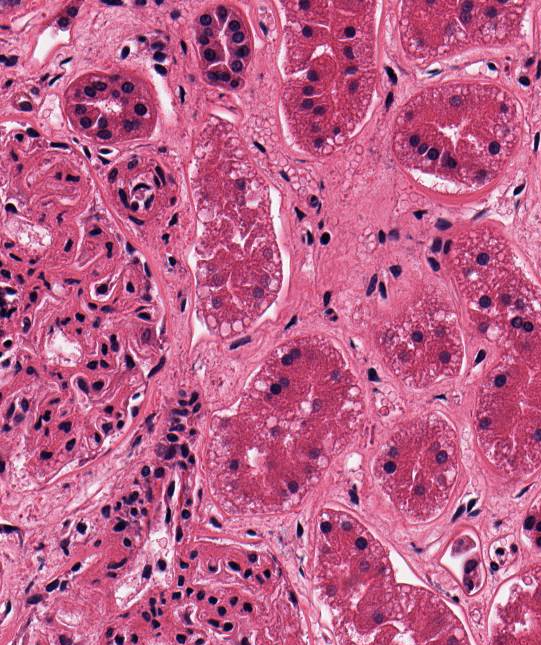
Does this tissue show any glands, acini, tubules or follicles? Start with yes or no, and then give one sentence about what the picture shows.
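Yes. The field is packed with round to oval tubular profiles separated by narrow strips of stroma.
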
